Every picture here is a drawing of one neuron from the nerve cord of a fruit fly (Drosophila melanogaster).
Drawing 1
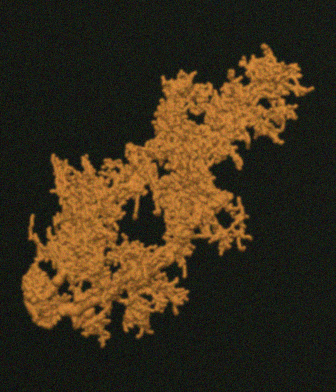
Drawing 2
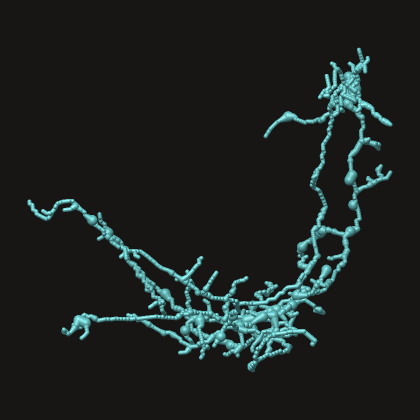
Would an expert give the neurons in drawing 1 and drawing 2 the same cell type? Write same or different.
same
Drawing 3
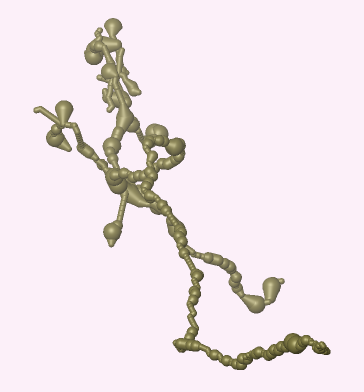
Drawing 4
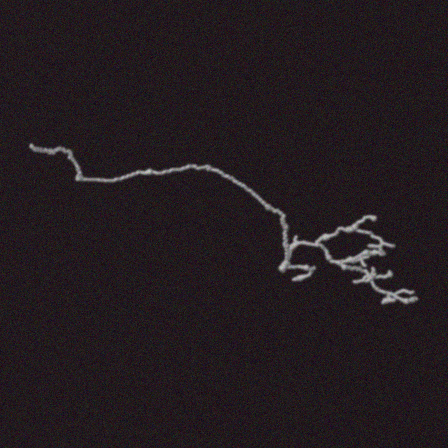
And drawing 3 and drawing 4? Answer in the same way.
same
